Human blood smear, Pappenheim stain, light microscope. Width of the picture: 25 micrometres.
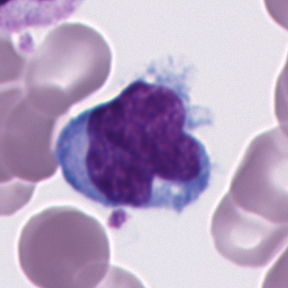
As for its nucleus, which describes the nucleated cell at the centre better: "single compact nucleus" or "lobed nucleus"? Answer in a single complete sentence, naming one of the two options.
What this cell has is a nucleus split into lobes.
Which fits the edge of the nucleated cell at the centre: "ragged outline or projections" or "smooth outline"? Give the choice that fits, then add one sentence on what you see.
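Ragged outline or projections. Wispy, frayed cytoplasmic projections extend from the upper right edge of the cell.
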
